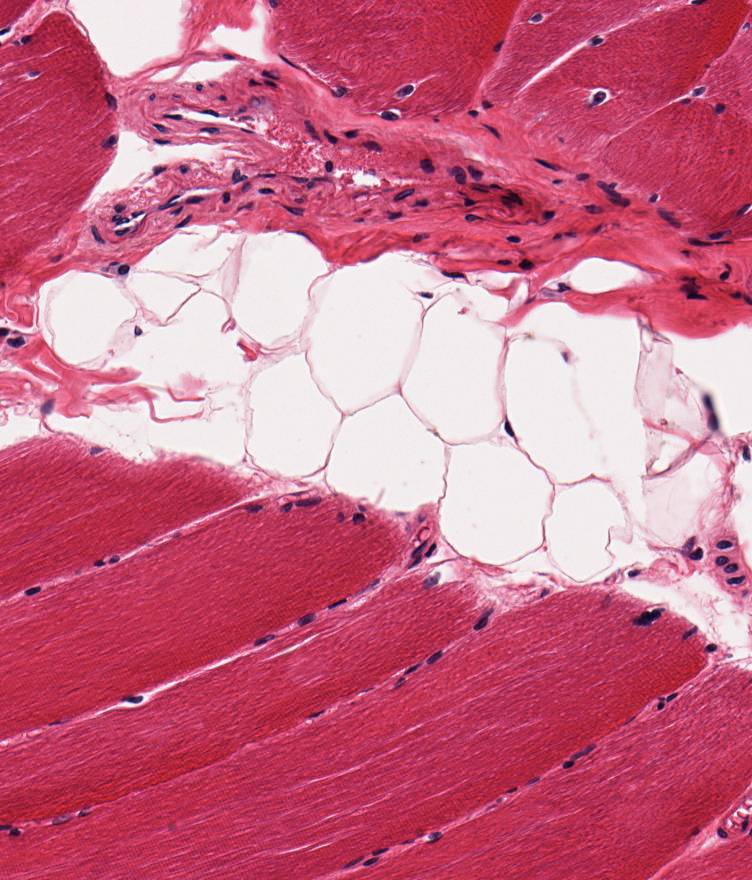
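Skeletal muscle: in the lower half, fibres rise obliquely from lower left toward upper right, with dark, flattened nuclei at their edges and deep, fairly even red cytoplasm. Centrally, adipocytes cluster as large empty polygonal spaces outlined by thin pink borders.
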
